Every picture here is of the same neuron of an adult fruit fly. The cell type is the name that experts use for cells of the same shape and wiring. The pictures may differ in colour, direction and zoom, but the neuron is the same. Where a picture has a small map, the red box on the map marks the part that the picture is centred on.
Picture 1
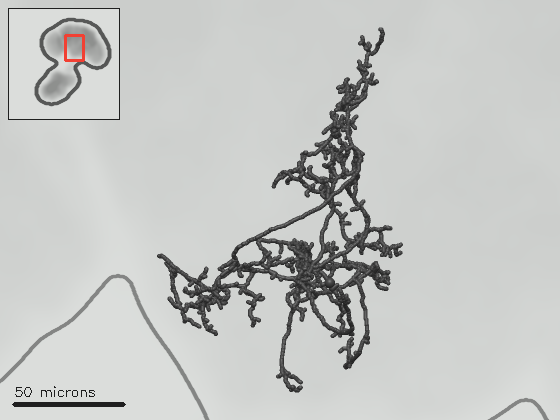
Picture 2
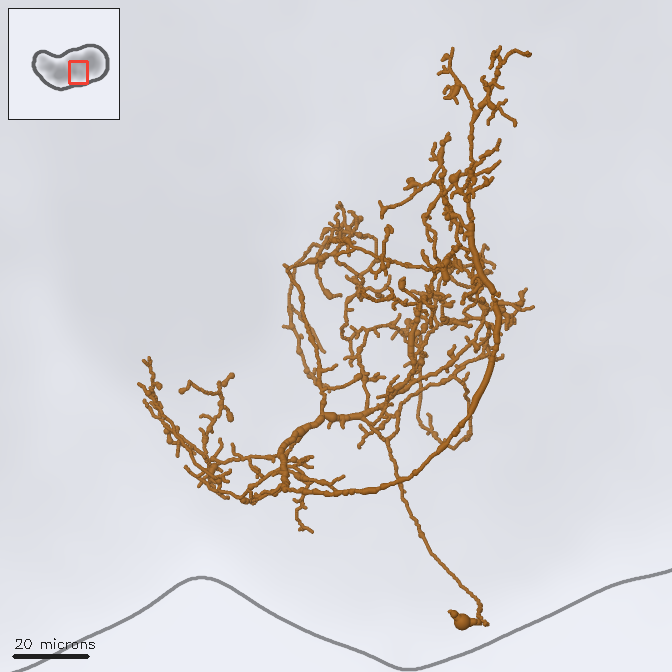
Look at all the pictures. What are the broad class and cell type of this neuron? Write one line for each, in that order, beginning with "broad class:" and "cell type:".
broad class: central-brain intrinsic neuron
cell type: GNG523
